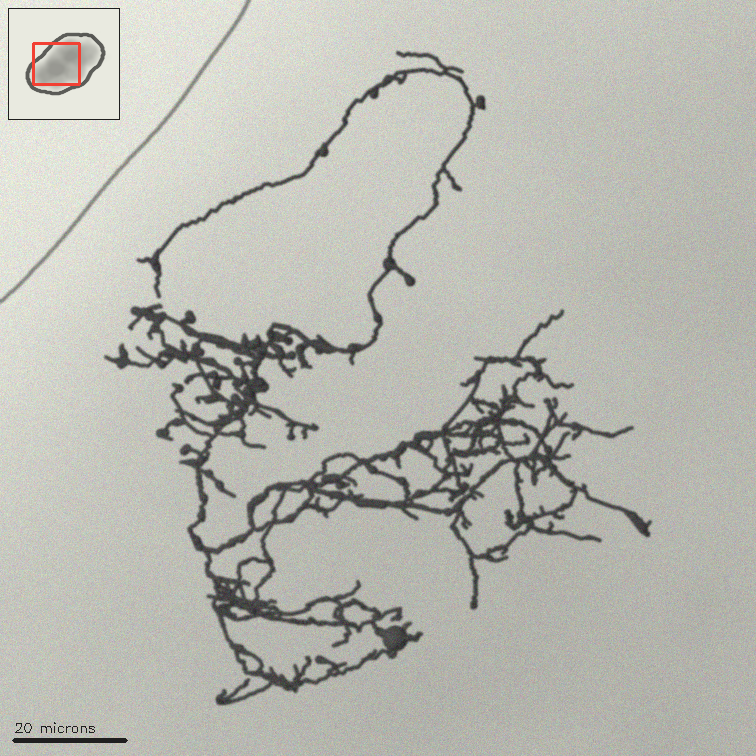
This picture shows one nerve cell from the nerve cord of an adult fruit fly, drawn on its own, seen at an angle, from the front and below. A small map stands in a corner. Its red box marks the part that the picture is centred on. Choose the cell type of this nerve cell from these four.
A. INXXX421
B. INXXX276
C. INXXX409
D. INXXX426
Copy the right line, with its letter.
B. INXXX276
